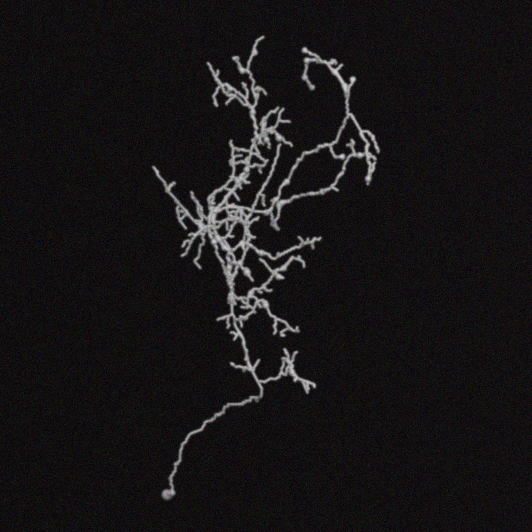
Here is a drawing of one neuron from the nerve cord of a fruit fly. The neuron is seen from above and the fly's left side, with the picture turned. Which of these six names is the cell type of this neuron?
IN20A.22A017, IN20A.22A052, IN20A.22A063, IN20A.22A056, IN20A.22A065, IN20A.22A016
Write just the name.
IN20A.22A063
